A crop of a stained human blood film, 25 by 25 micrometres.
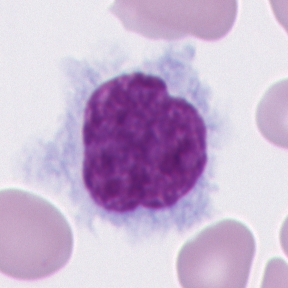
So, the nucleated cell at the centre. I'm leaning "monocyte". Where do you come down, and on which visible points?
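Fine hair-like projections fringe the cytoplasm all around this cell, and its outer edge is ragged and ill-defined rather than smooth. The cytoplasm is pale greyish-blue and contains no visible granules. The nucleus, about 12 micrometres across, has a shallow notch at its top edge and no visible nucleoli.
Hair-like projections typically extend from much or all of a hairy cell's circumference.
The fringe seen here agrees with that.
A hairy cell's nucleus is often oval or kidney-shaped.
The notched nucleus is in keeping with this.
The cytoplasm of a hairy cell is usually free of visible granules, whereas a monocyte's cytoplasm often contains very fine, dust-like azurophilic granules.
The granule-free cytoplasm therefore favours hairy cell over monocyte.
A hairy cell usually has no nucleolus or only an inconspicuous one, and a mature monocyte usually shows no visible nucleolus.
The absence of nucleoli fits both names equally. The name monocyte does not fit; this is a hairy cell.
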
